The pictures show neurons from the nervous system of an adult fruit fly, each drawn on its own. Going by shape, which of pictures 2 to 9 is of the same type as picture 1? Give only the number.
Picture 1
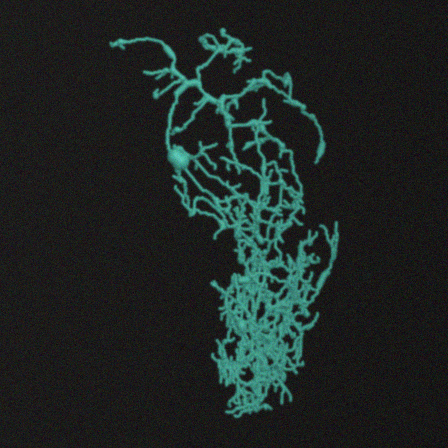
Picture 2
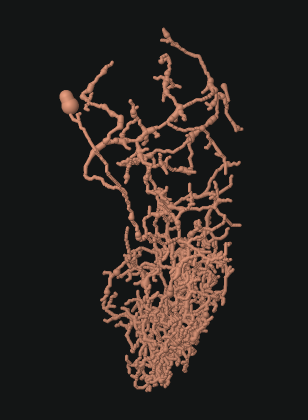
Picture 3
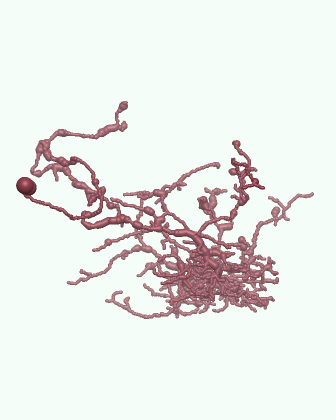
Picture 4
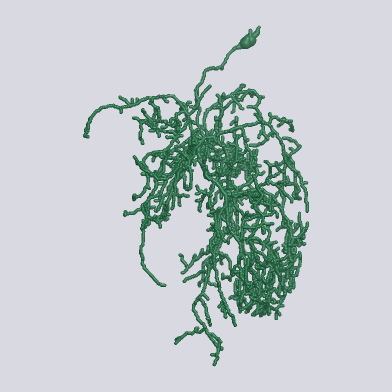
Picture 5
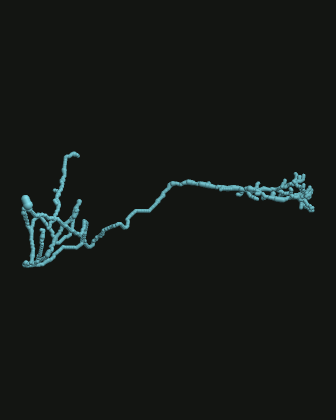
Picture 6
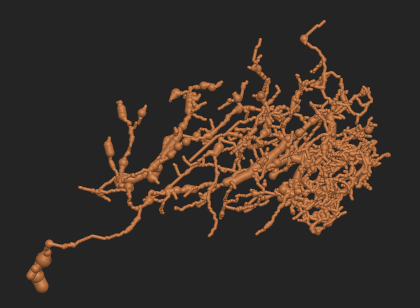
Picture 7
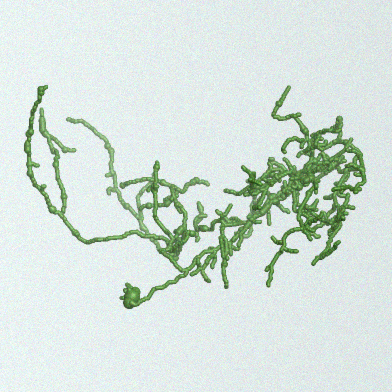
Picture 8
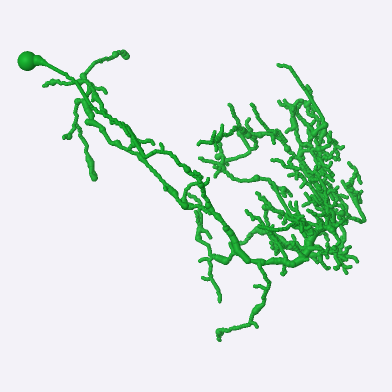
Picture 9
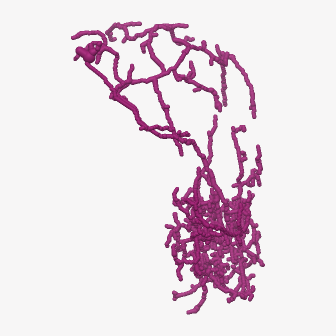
2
